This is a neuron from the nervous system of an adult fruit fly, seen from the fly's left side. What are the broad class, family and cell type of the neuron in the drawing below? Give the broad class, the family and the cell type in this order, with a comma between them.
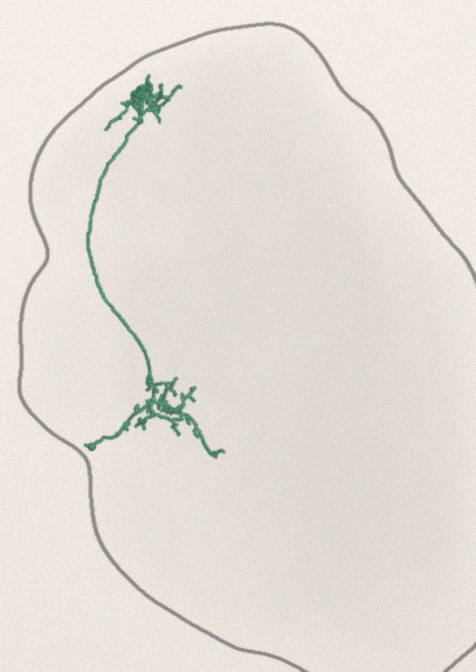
central-brain intrinsic neuron, hemilineage FLAa3, FLA002m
